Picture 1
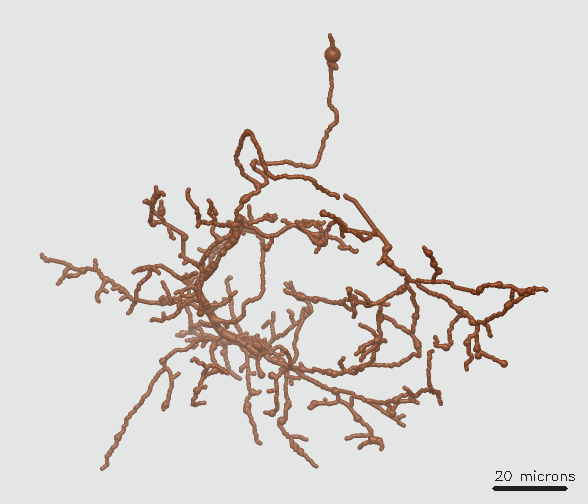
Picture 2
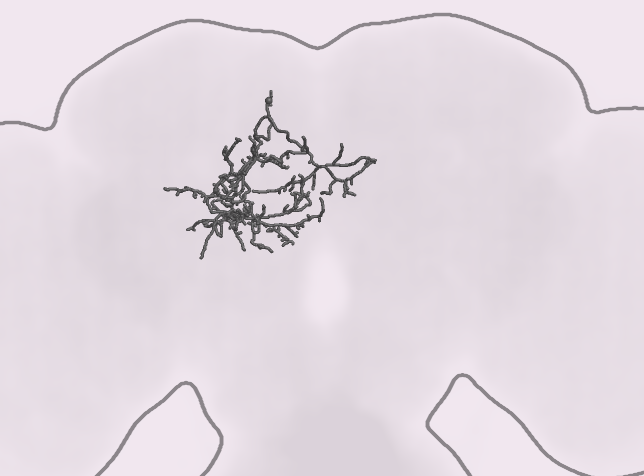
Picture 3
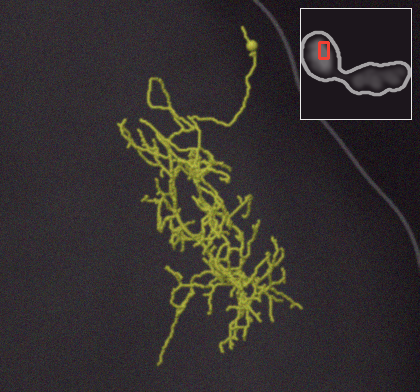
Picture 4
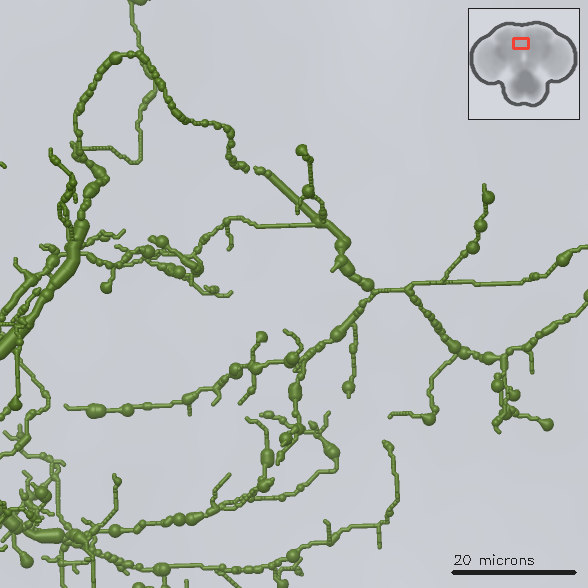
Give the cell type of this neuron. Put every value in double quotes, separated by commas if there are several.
"PS107"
